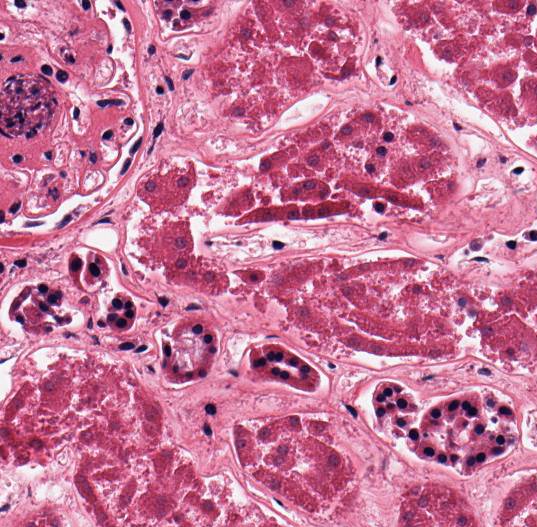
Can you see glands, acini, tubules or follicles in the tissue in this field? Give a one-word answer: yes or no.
Yes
